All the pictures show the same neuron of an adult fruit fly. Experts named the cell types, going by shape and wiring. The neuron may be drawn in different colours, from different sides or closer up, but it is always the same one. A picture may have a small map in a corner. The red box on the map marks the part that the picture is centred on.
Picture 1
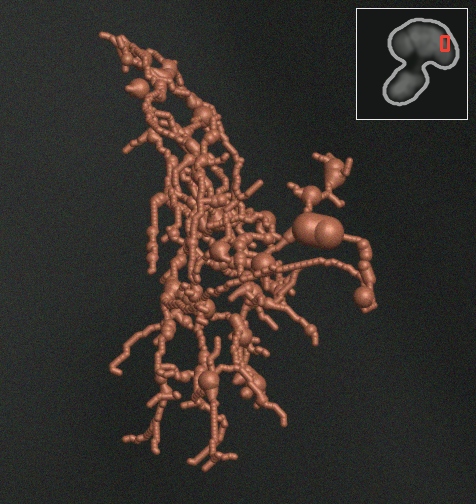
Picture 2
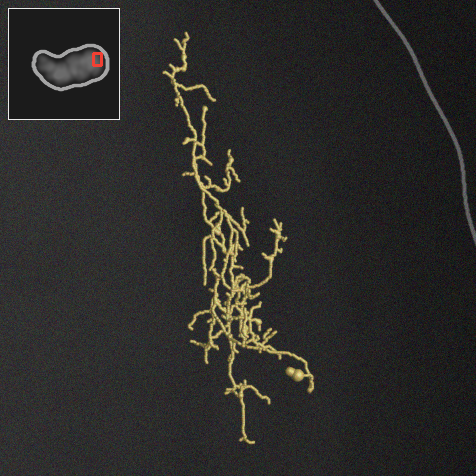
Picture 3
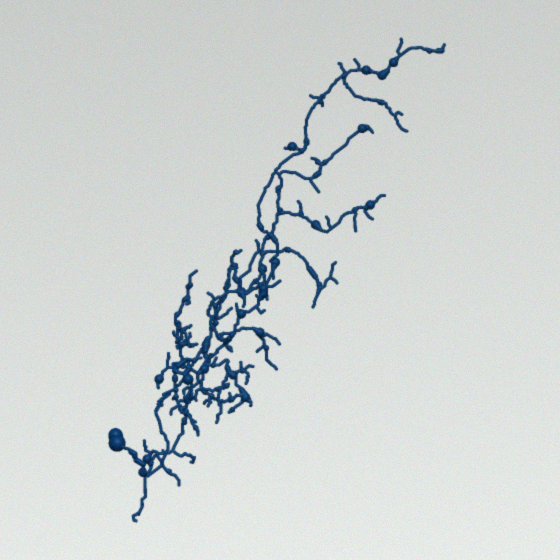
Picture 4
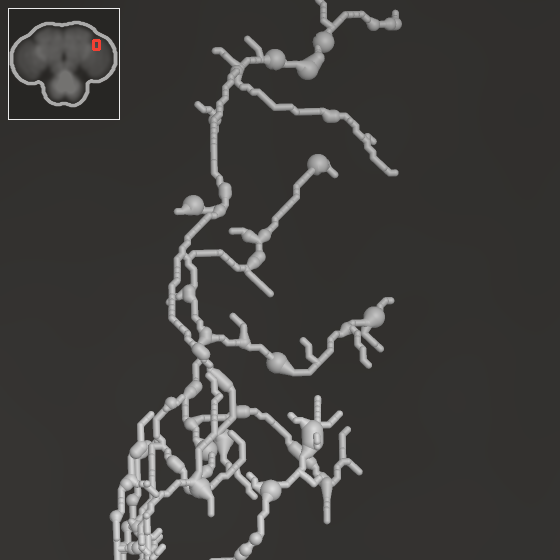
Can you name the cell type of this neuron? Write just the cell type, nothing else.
Cm8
